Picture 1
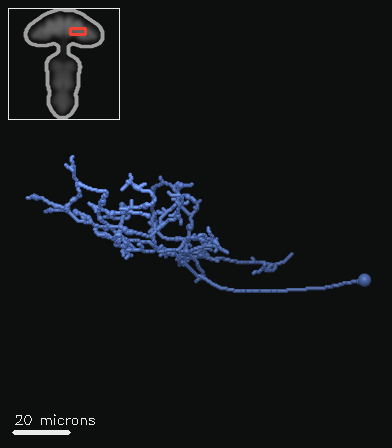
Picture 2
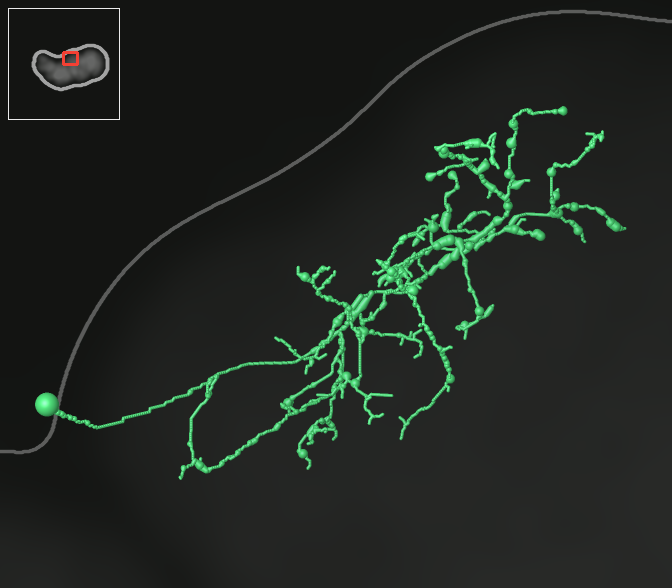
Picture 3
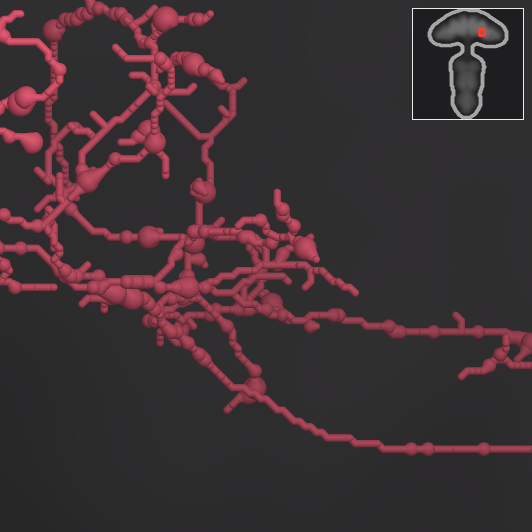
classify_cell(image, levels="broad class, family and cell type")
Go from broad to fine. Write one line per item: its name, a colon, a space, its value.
broad class: central-brain intrinsic neuron
family: hemilineage SLPp&v1_posterior
cell type: LHPV4c1_a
